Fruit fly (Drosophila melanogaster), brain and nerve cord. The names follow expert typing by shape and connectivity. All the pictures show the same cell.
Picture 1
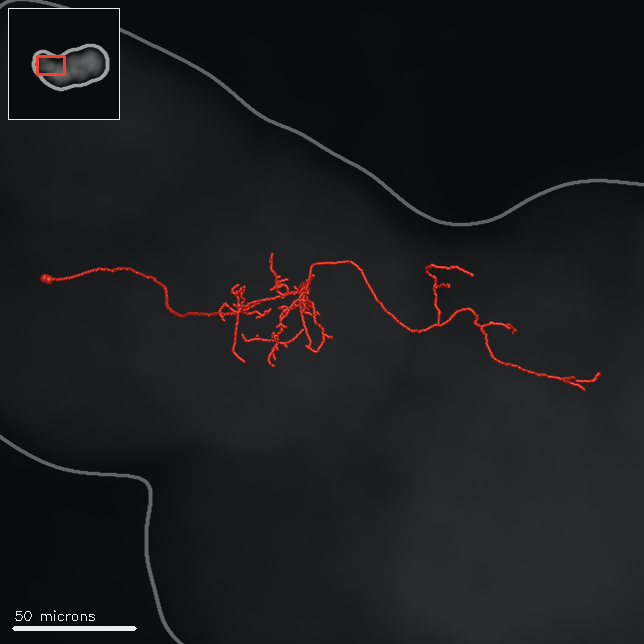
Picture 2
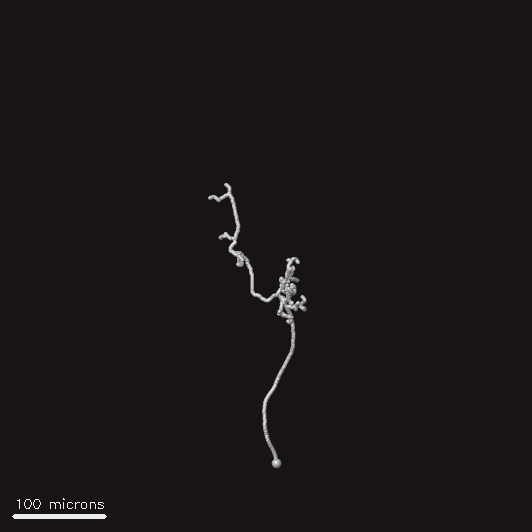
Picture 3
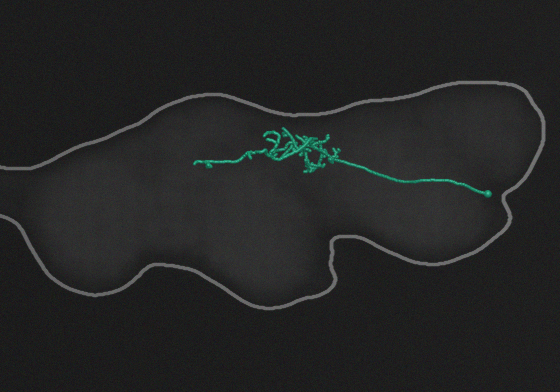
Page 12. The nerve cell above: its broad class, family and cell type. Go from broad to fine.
nerve-cord intrinsic neuron; hemilineage 06A; IN06A128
